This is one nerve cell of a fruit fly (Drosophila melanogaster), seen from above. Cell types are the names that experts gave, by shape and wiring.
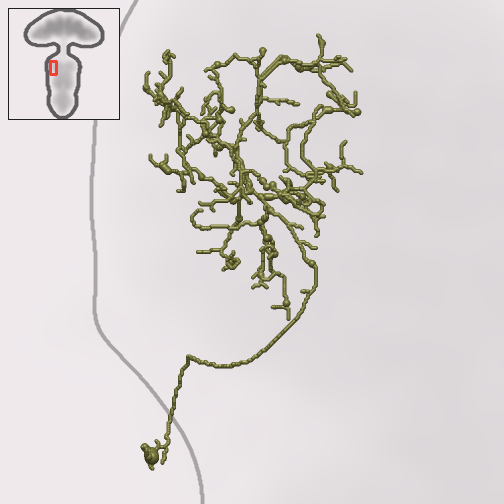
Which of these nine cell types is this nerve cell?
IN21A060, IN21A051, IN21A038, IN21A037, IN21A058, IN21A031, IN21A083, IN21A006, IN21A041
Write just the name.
IN21A060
